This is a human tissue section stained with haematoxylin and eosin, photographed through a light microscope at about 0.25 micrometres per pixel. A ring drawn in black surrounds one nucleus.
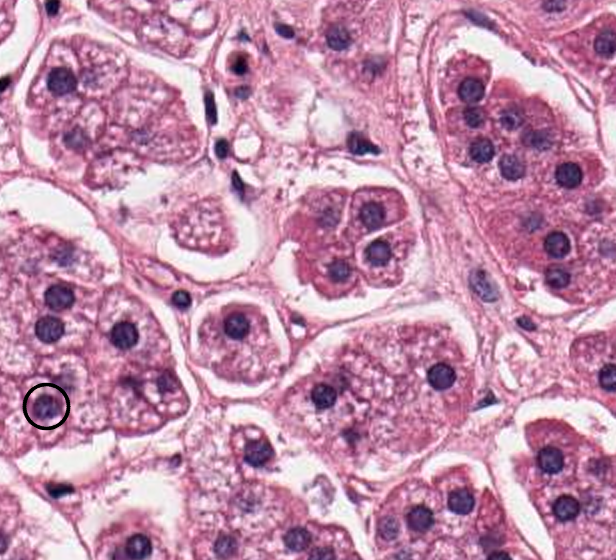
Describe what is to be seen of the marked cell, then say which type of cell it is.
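The nucleus is round and dark purple, about the same size as the neighbouring nuclei in the same cell group. The cytoplasm around the nucleus is pale pink and full of small clear bubbles, giving a foamy look. The borders between this cell and its neighbours are hard to make out. The cell lies at the lower edge of a cluster of similar cells, just above a white clear space, and a thin, flat, dark nucleus lies along the far side of that space. This is an adrenal cortical cell.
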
